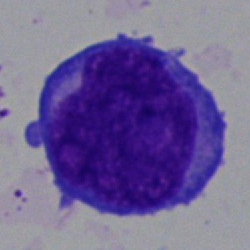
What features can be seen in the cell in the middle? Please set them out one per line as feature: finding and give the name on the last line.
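Outline: round overall.
Bleb: small, blunt, rounded, projecting from left edge.
Cytoplasm: narrow rim, widest on right side.
Pale zone: cytoplasm against nucleus, upper left.
Name: blast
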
